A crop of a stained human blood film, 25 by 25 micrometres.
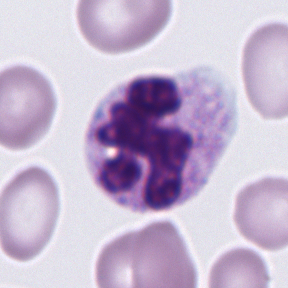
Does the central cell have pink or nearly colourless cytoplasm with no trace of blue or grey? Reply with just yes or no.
Yes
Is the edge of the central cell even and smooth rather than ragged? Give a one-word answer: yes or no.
Yes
